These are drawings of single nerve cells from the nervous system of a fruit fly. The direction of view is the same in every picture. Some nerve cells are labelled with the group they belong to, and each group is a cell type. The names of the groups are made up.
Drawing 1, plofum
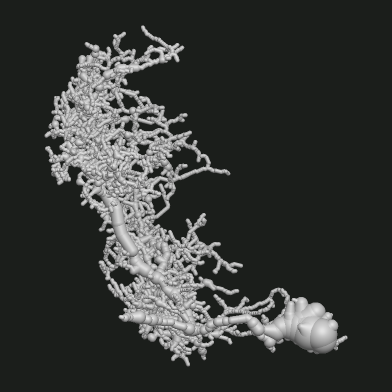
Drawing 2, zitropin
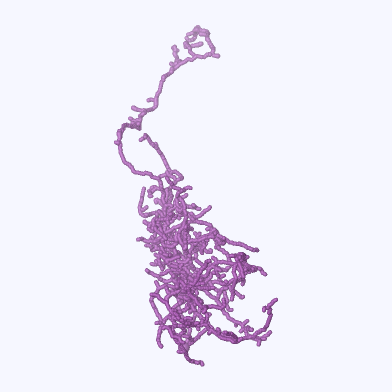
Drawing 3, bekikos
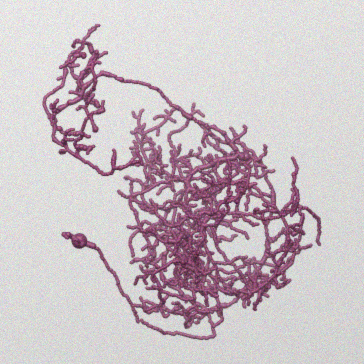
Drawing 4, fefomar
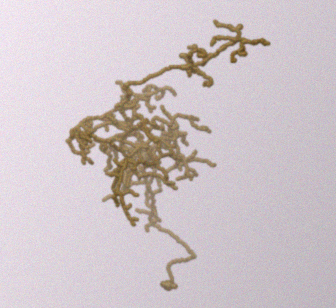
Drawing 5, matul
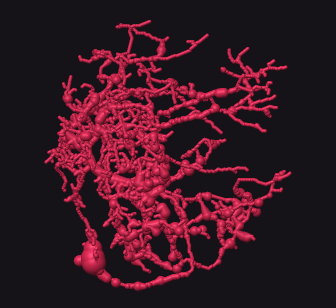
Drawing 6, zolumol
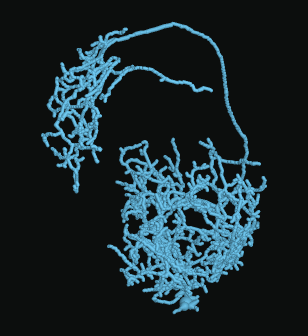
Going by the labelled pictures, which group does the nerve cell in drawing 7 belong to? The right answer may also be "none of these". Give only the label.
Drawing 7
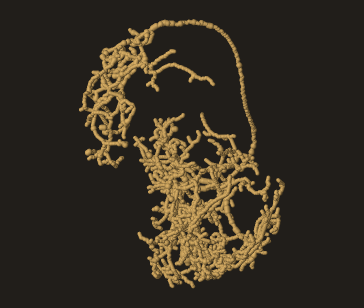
zolumol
